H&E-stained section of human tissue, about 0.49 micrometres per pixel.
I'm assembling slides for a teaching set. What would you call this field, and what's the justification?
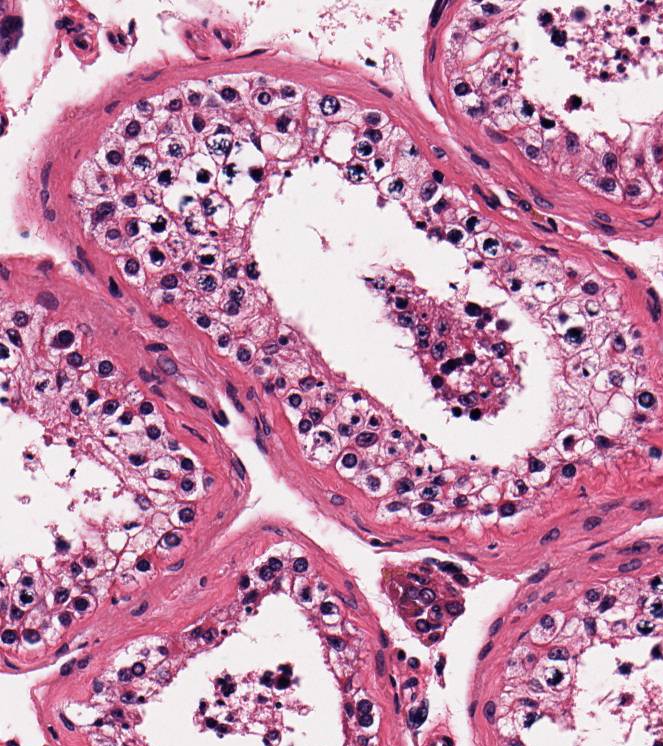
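This field mainly shows seminiferous tubule. It is made of sectioned tubules, one large curved one filling the centre and parts of others at the edges. See how the lining is stratified, several cell layers deep.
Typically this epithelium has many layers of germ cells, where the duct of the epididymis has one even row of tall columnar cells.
Many cells in the middle layers have large round nuclei with coarse, clumped dark chromatin.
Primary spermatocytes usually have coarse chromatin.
The open central lumen holds a loose cluster of detached cells with dark nuclei.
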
